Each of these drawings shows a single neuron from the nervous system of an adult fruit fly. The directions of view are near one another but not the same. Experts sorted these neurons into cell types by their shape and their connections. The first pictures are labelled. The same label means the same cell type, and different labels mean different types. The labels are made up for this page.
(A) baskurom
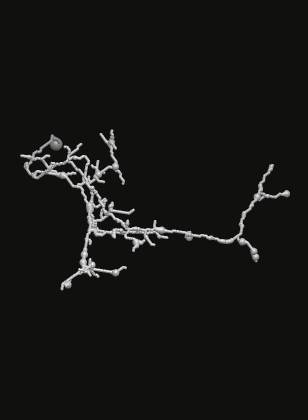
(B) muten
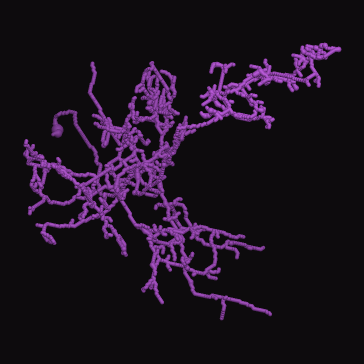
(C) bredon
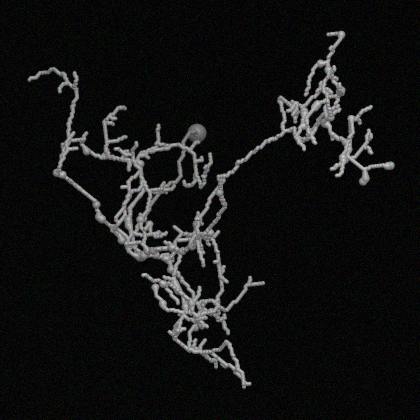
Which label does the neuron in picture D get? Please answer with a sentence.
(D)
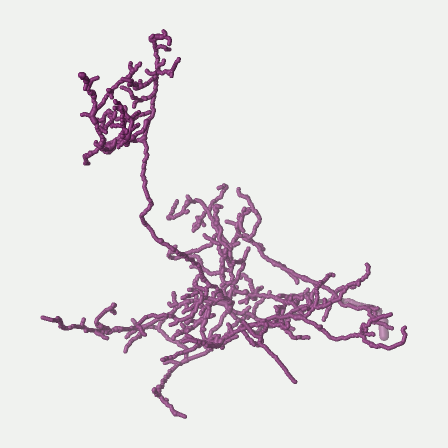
It belongs to muten.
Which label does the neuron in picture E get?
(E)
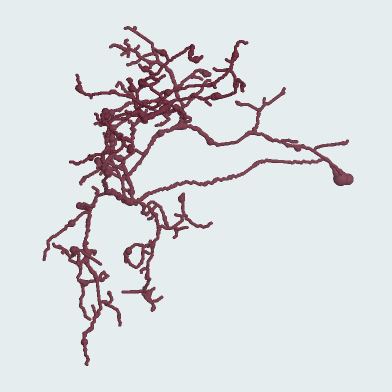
It belongs to bredon.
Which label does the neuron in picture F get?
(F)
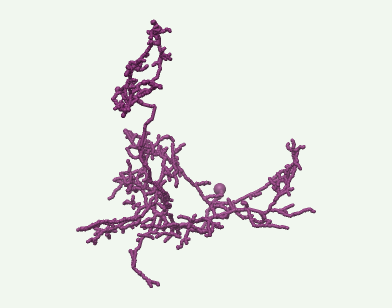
It belongs to muten.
